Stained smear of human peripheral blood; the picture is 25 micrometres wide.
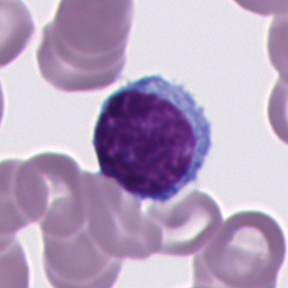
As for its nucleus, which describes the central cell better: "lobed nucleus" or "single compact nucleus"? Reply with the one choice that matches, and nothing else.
Single compact nucleus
